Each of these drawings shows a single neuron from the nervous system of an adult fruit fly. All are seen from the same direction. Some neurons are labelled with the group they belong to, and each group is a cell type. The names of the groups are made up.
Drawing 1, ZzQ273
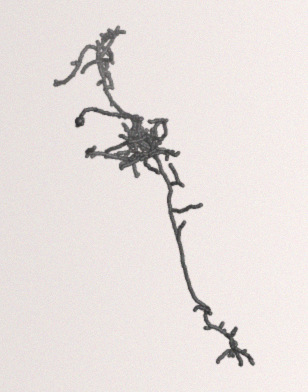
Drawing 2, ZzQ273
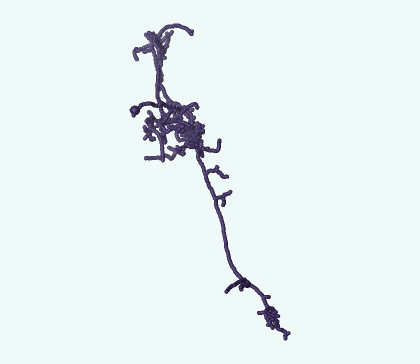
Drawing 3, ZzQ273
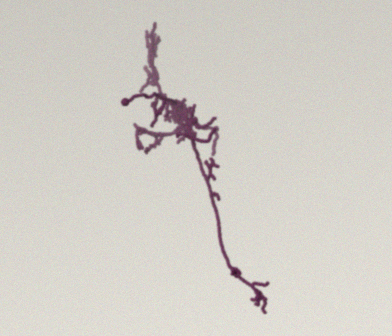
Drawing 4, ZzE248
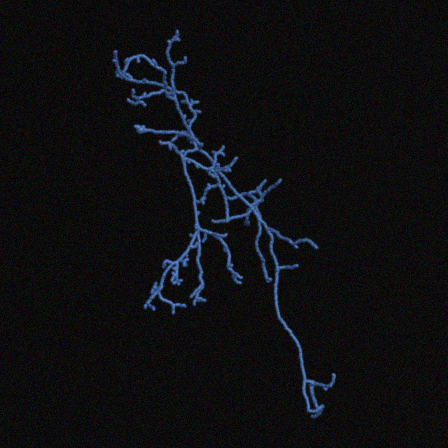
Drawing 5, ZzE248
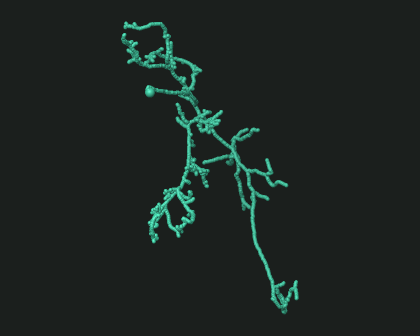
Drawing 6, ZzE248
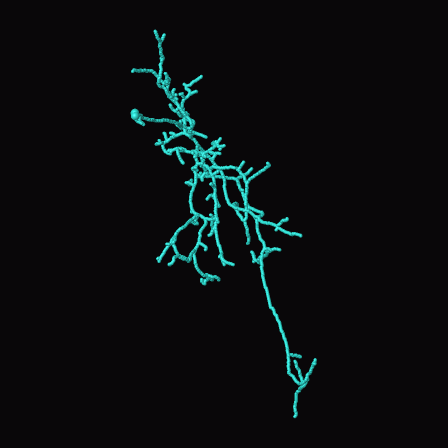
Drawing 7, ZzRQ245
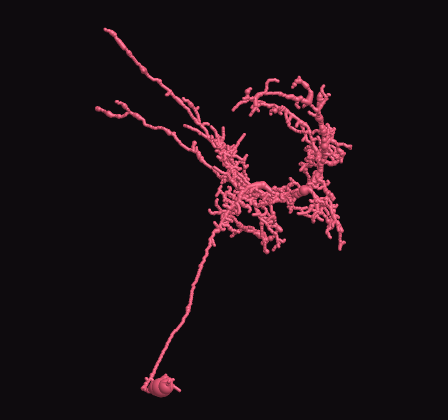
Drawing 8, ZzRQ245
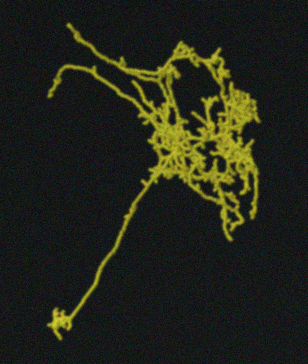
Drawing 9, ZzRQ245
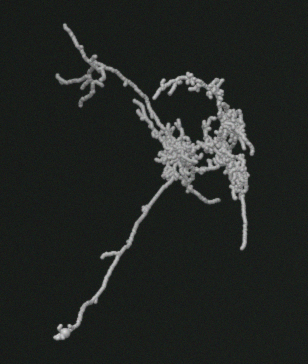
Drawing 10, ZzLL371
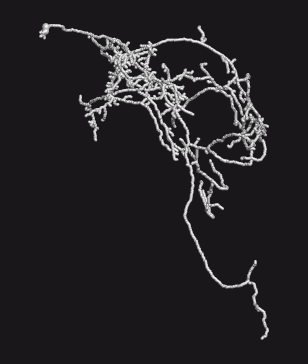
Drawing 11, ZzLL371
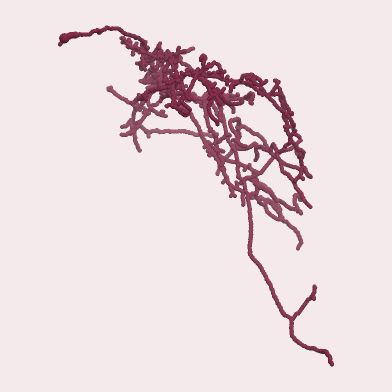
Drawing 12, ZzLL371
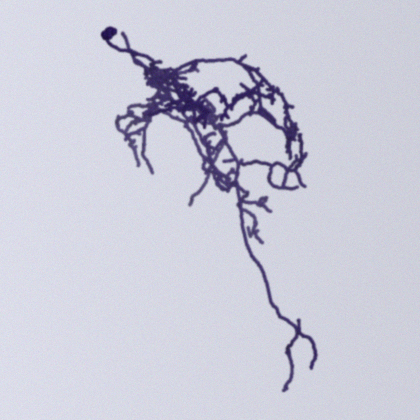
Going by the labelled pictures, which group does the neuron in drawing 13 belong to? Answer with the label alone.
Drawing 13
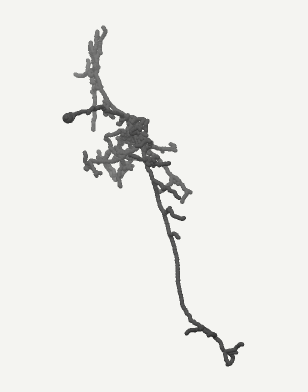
ZzQ273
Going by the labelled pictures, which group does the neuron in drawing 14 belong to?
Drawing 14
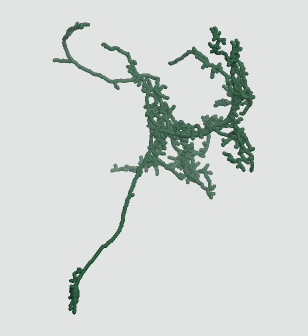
ZzRQ245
